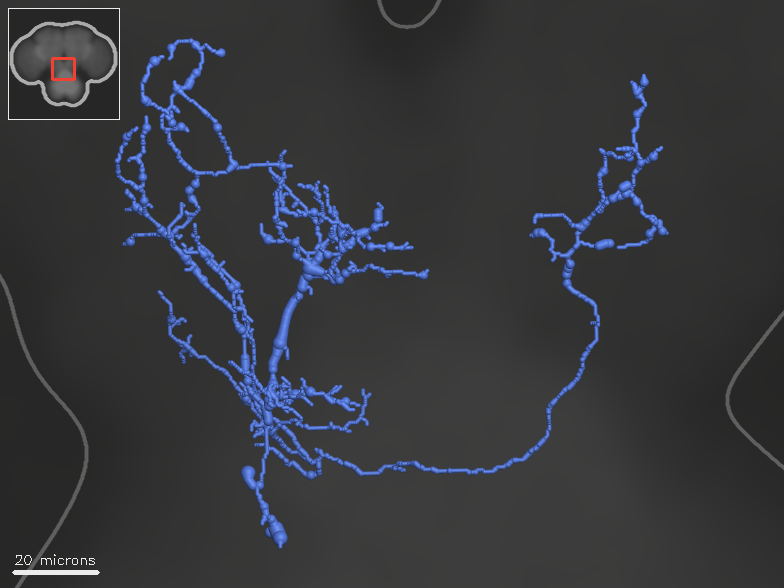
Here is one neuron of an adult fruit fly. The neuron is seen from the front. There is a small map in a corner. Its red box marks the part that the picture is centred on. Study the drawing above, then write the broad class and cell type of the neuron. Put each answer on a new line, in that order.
central-brain intrinsic neuron
GNG230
